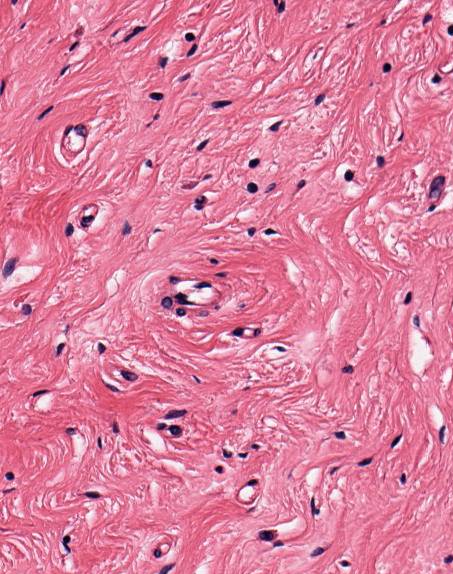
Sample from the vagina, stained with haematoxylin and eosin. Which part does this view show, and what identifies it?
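I'd call this dense connective tissue. Looking at the collagen, it's dense, deeply eosinophilic and wavy, with small clear clefts between bundles, and the nuclei are sparse, small, dark, oval to spindle-shaped.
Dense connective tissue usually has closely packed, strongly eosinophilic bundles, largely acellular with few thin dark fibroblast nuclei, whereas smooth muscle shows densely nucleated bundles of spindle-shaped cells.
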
